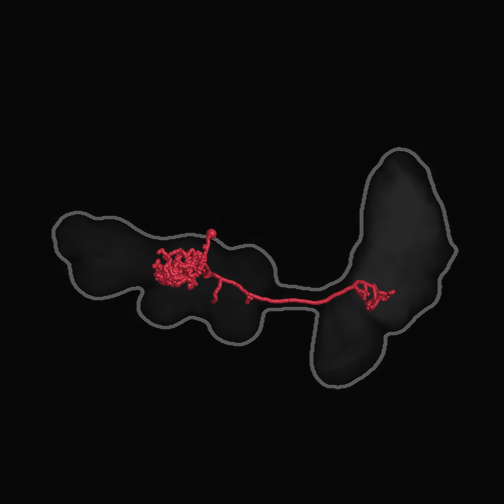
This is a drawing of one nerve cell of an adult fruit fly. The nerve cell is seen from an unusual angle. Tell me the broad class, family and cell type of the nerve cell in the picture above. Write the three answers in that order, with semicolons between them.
ascending neuron; hemilineage 18B; AN18B019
